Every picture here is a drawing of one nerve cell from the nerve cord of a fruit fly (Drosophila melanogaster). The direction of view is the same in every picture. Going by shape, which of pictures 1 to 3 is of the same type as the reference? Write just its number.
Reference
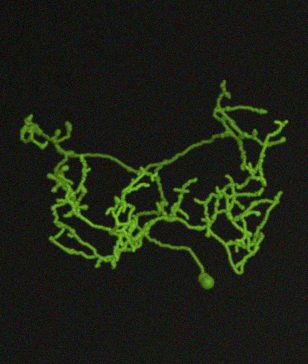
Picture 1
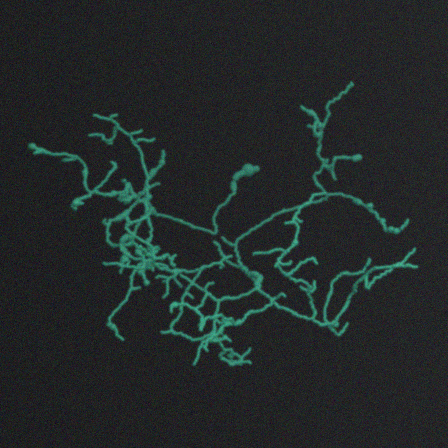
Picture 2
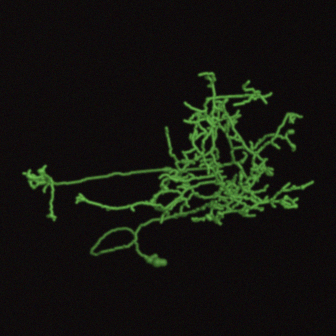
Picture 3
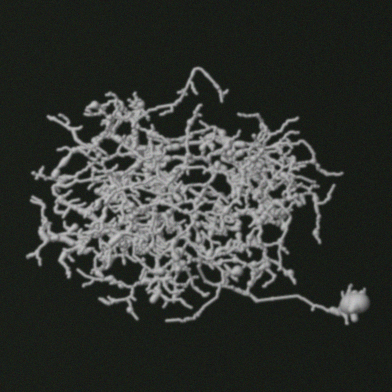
1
